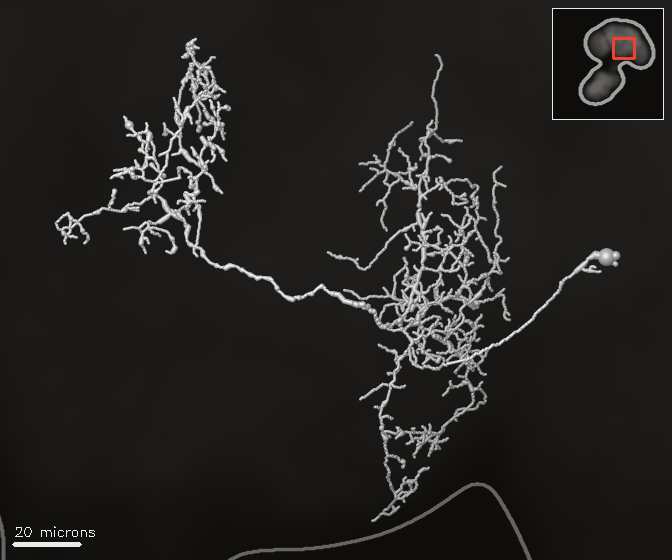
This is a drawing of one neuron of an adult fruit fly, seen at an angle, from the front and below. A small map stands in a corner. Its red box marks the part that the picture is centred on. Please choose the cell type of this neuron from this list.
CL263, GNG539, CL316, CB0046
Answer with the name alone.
GNG539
